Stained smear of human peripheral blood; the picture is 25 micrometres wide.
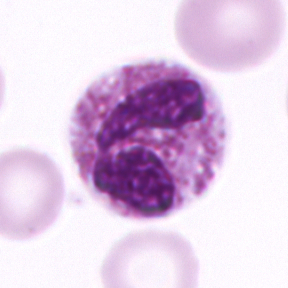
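Eosinophil in the centre of this blood smear, about 14 micrometres across. Look first at the nucleus: it is split into two separate lobes, the upper one elongated and the lower one rounder. Then notice the cytoplasm, filled with many coarse pink-red granules spread all the way around the nucleus.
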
